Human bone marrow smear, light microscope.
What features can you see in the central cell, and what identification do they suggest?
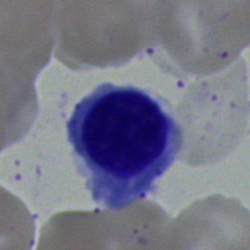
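Dense chromatin here, staining deep purple. I can't make out any nucleoli in the nucleus. Its lower edge is ragged, and small purple dots are scattered in the background around it. What you're looking at is an erythroblast.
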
